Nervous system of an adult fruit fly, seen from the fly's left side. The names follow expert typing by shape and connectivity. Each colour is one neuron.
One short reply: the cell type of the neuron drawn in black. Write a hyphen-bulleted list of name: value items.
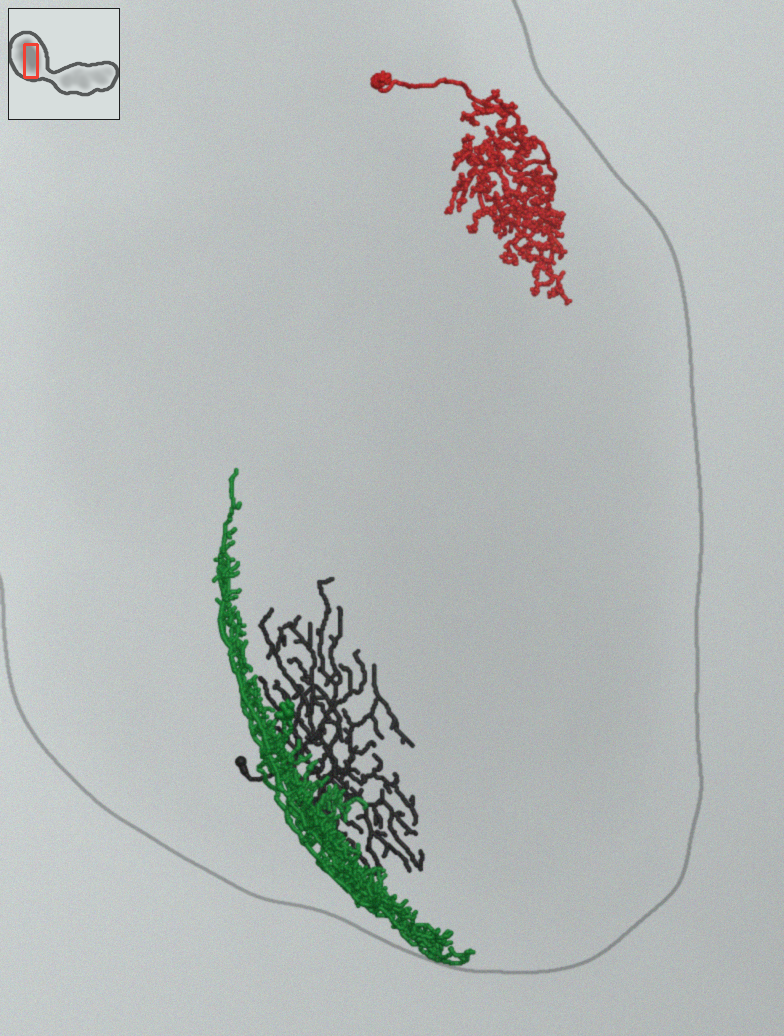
- cell type: Dm18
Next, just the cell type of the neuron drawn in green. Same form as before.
- cell type: Dm6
